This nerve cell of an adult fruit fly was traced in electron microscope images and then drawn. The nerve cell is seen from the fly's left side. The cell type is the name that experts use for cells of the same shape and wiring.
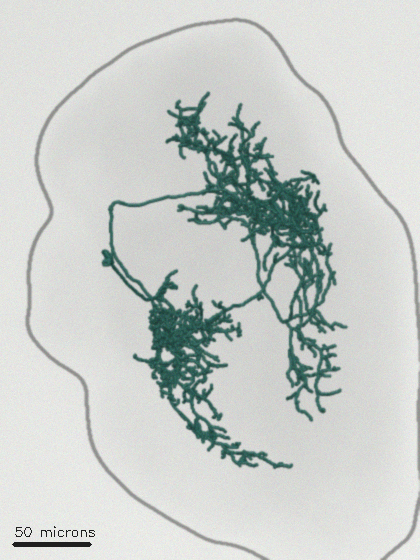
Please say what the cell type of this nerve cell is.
LoVC20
